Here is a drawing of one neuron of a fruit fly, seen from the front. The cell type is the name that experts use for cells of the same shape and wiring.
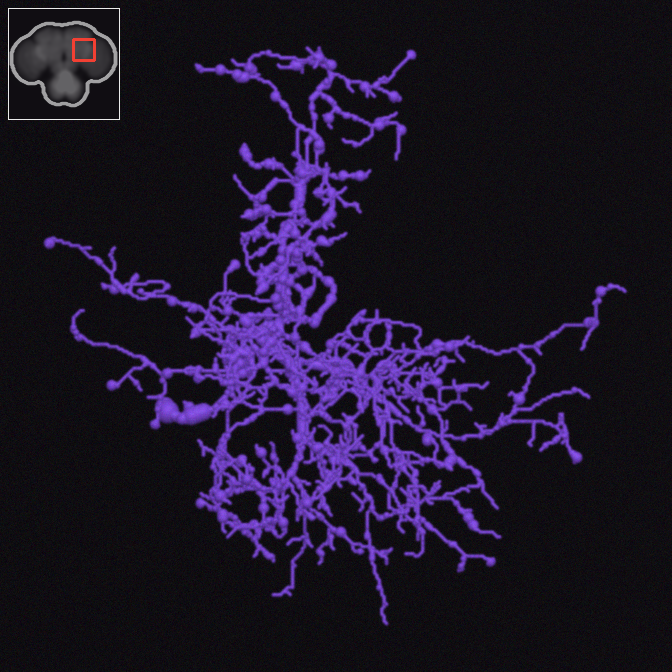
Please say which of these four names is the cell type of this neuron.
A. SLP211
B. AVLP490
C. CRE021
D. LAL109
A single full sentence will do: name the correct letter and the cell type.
Option B, namely AVLP490, is the cell type of the neuron.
